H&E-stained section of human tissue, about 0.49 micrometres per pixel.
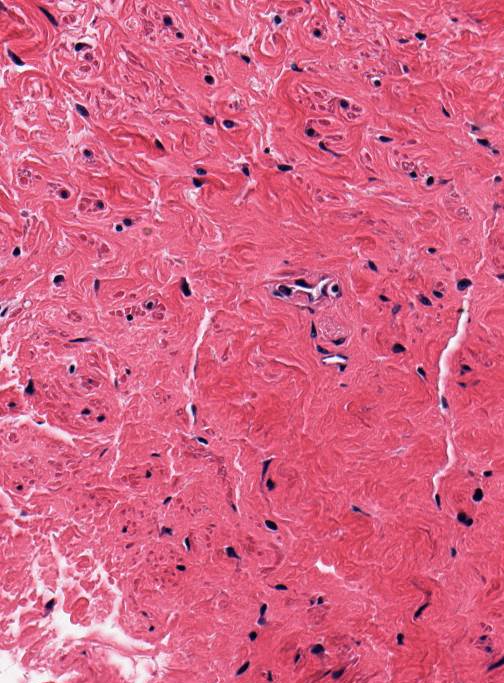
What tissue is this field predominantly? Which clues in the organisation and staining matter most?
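This is dense connective tissue. Densely packed, deeply eosinophilic collagen bundles fill the whole field, wavy and interlacing in many directions.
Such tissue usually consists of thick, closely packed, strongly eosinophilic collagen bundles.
Nuclei are sparse, small, dark and spindle to oval.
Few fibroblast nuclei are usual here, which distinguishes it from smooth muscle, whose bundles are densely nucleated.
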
